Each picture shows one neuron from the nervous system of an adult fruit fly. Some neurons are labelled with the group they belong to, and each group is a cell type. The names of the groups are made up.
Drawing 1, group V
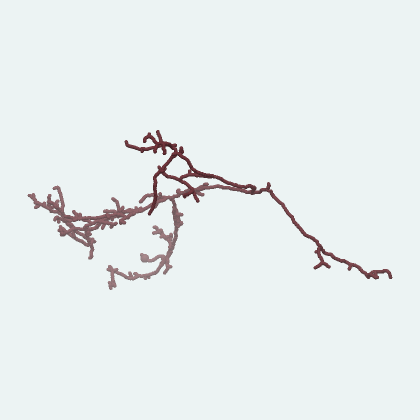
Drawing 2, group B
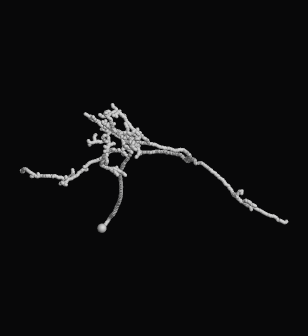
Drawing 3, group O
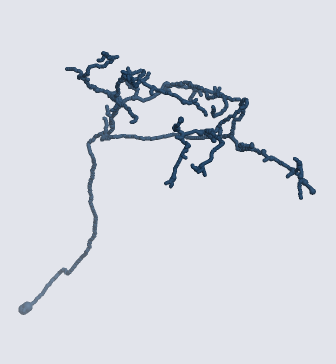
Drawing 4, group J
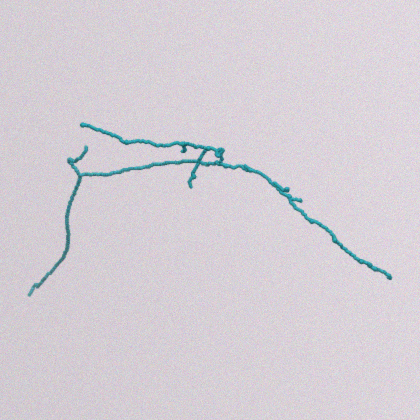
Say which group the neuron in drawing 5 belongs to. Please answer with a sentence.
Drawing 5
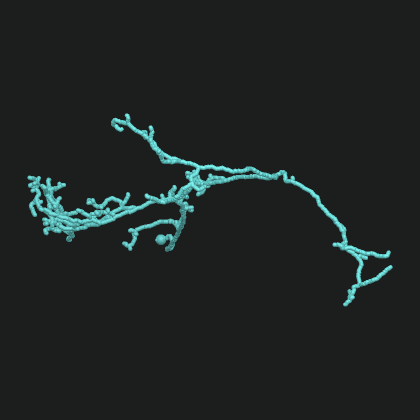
It belongs to group V.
